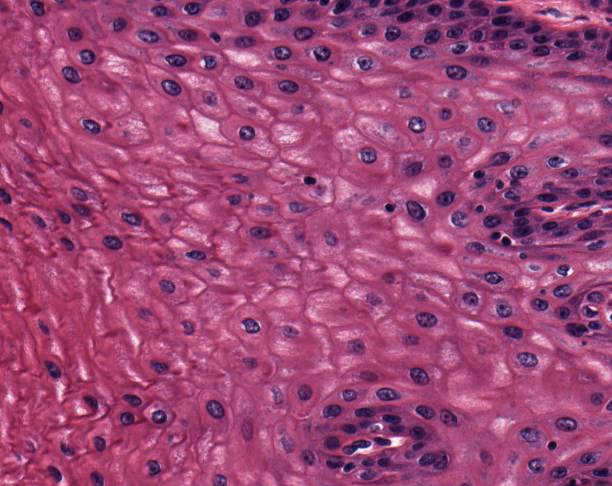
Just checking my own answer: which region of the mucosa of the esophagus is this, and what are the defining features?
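The section shows stratified squamous nonkeratinized epithelium. Many layers of cells fill almost the whole field, with no glands in view; through the middle the cells are polygonal with sharply drawn borders, and toward the upper left they become flattened and elongated while still keeping their nuclei.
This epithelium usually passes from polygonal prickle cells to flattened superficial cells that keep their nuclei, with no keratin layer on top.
No layer of anucleate keratin is present anywhere in the field.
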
